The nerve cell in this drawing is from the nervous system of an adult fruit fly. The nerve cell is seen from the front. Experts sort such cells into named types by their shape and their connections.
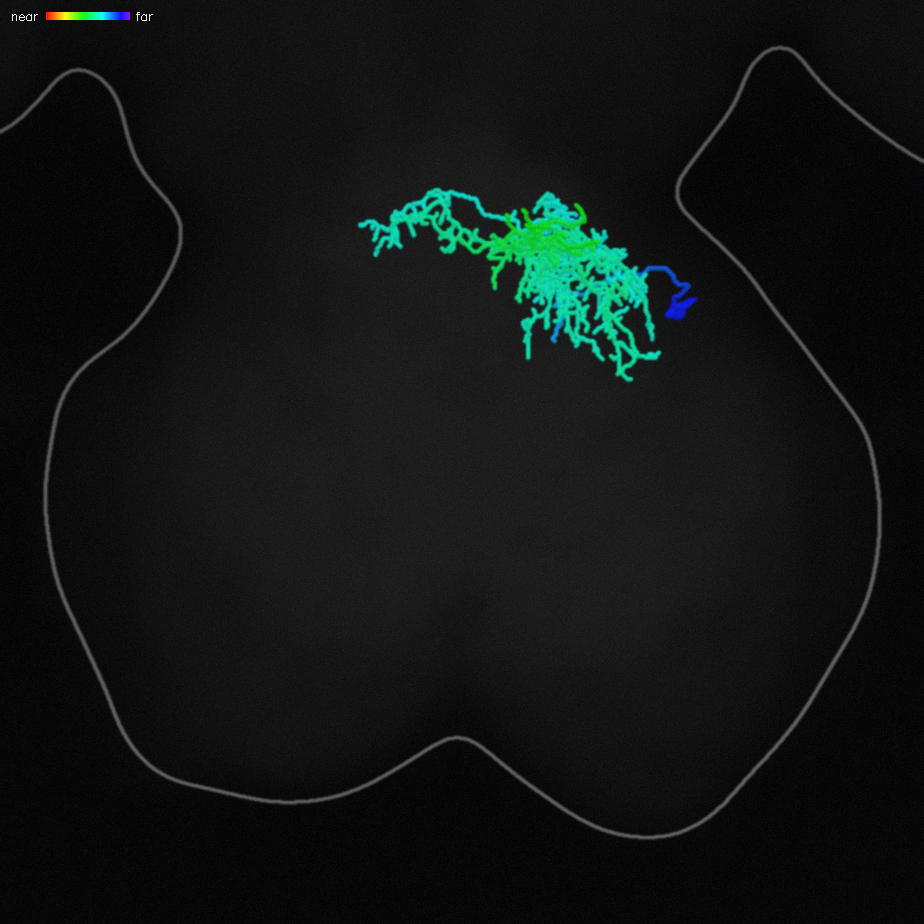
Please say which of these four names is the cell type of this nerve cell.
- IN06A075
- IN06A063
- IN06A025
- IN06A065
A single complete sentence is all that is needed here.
It is to cell type IN06A025 that the nerve cell belongs.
